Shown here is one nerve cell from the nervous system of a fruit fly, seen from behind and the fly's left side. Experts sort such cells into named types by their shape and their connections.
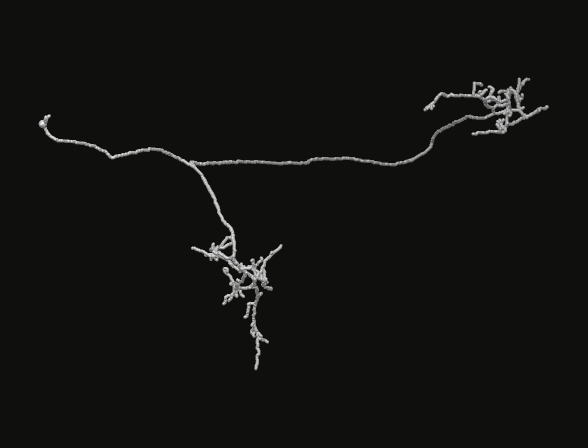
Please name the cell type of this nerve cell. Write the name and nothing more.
SAD012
